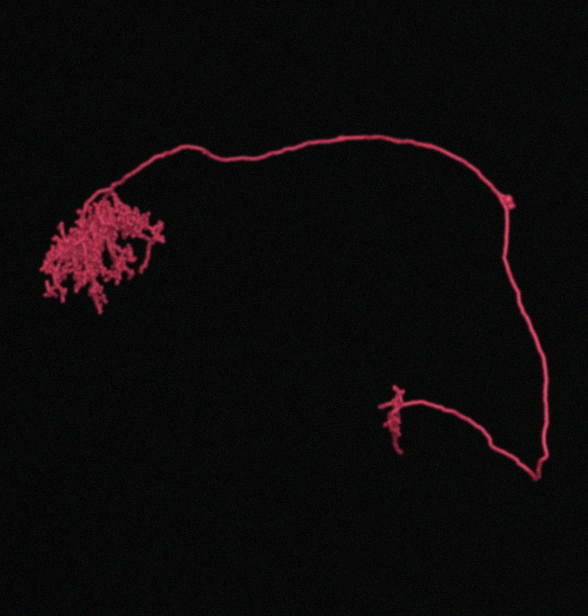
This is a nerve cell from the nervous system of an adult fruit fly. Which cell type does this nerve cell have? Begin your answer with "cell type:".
cell type: MeLo2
